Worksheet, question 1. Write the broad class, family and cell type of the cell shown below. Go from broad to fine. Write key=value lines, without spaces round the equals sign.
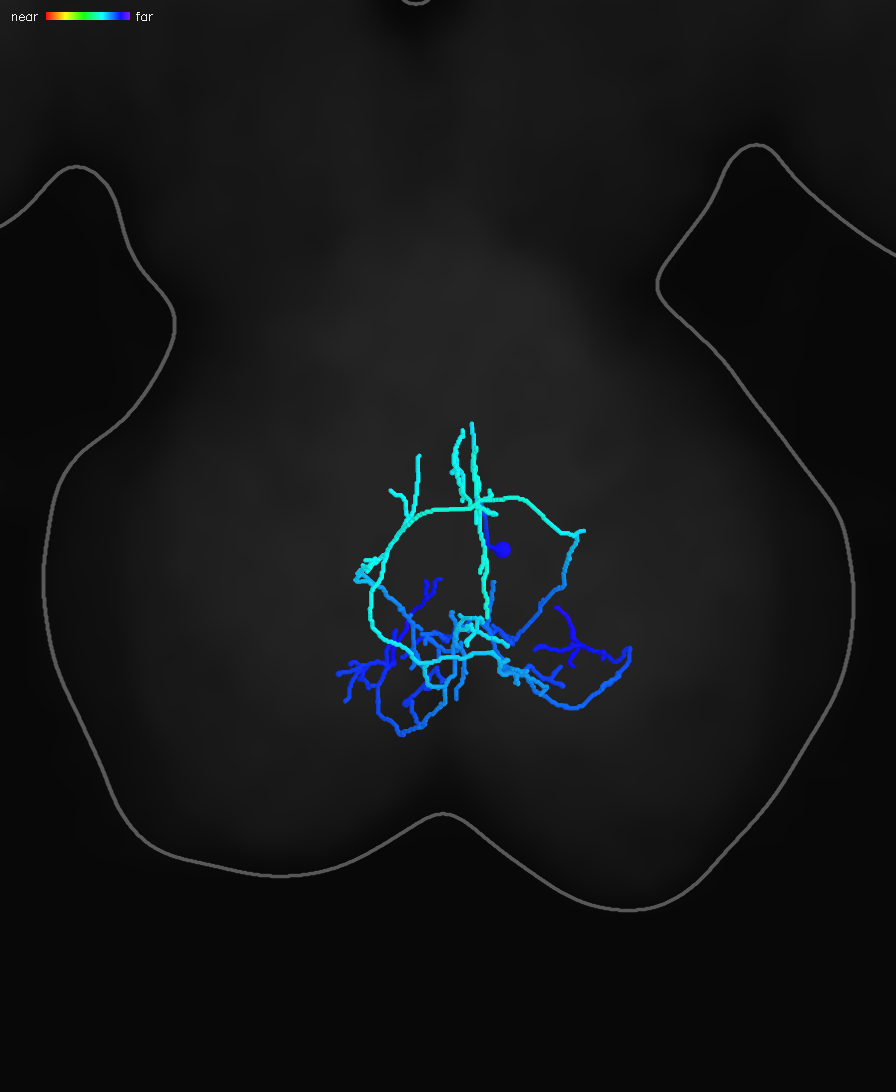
broad_class=nerve-cord intrinsic neuron
family=hemilineage 12B
cell_type=IN12B032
